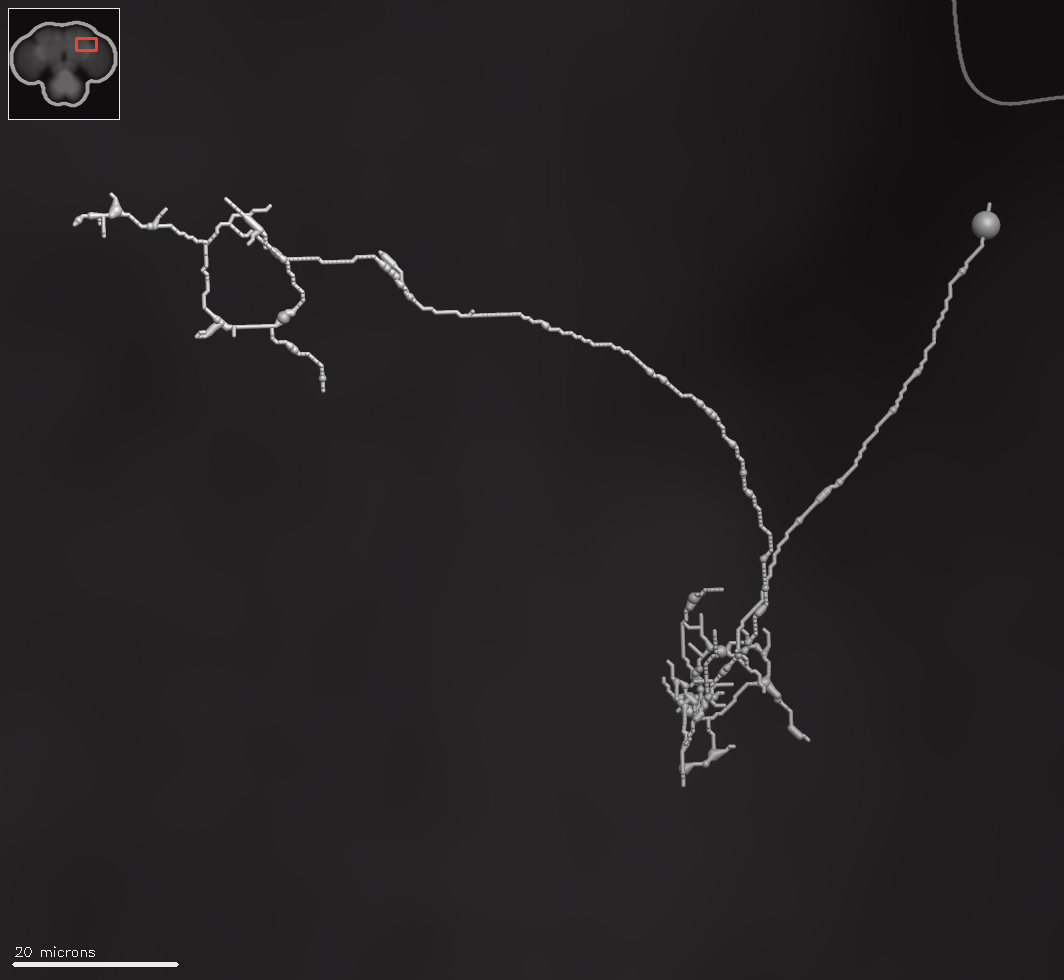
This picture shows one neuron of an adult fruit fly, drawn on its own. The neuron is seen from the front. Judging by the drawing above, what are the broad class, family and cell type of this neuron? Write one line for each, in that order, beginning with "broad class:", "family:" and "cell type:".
broad class: visual projection neuron
family: hemilineage VPNd2
cell type: LC10e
